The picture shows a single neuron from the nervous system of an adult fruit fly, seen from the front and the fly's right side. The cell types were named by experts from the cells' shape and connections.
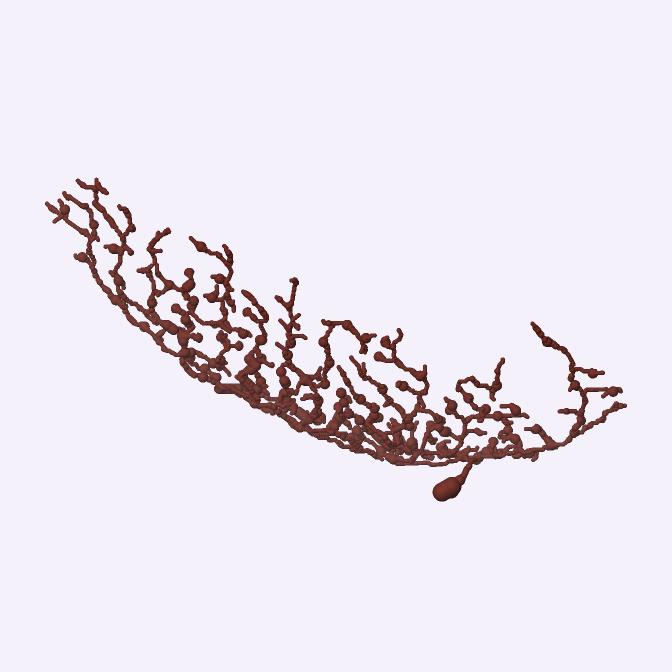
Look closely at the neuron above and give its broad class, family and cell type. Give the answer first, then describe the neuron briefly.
This is an optic-lobe intrinsic neuron. The family is Dm. Its cell type is Dm18. The picture shows dozens of branch ends. As drawn here it is wider than it is tall.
